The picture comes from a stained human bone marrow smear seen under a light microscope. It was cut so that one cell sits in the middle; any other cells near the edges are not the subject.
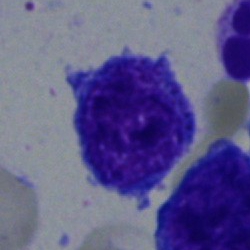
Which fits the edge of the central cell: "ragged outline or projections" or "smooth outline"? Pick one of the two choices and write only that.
Ragged outline or projections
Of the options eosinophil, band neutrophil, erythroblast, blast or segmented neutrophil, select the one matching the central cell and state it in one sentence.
For this crop, the central cell is a blast.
